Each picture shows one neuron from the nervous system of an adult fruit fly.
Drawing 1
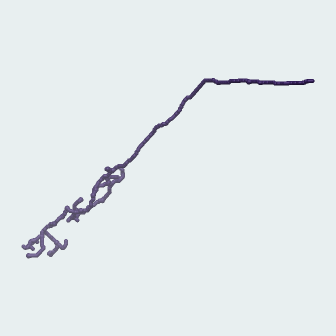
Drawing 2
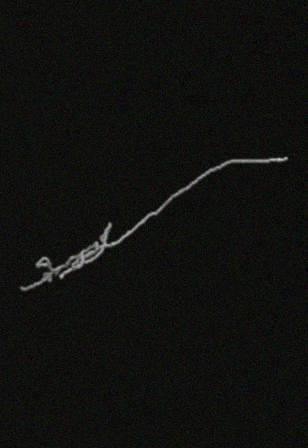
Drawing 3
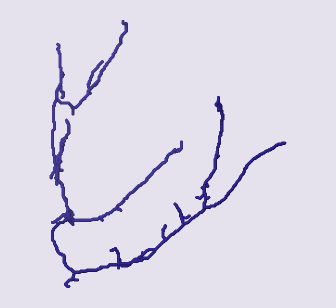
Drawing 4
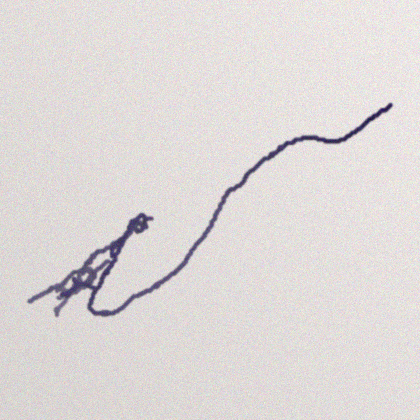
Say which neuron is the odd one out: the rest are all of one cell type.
Drawing 3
